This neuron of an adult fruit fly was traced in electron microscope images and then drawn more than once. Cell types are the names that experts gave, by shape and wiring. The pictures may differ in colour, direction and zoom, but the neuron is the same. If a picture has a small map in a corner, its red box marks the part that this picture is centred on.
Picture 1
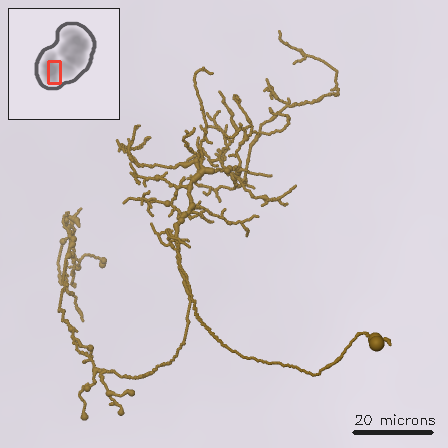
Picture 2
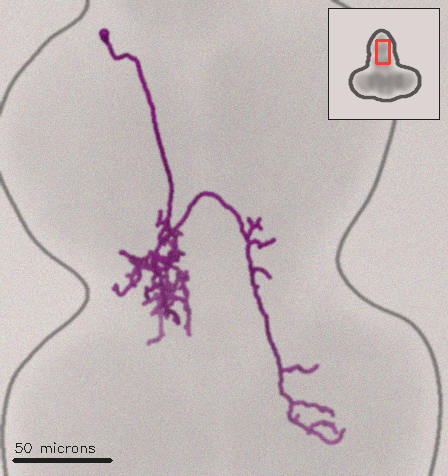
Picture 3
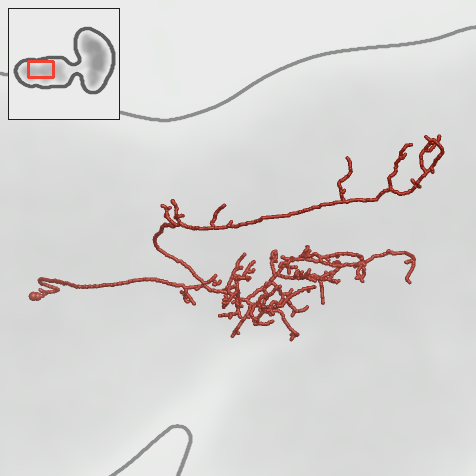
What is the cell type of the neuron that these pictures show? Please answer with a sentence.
The cell type is IN07B086.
